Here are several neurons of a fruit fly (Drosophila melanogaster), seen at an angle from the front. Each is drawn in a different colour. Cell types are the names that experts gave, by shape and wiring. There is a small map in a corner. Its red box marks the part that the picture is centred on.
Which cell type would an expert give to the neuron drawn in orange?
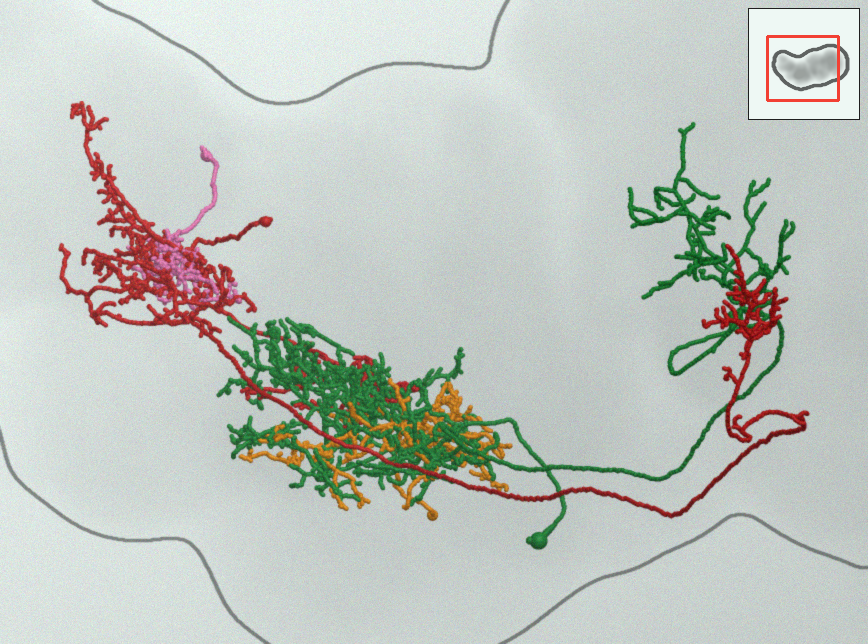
IN00A061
